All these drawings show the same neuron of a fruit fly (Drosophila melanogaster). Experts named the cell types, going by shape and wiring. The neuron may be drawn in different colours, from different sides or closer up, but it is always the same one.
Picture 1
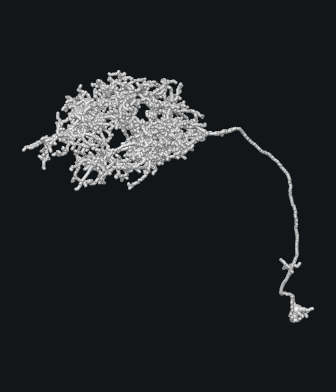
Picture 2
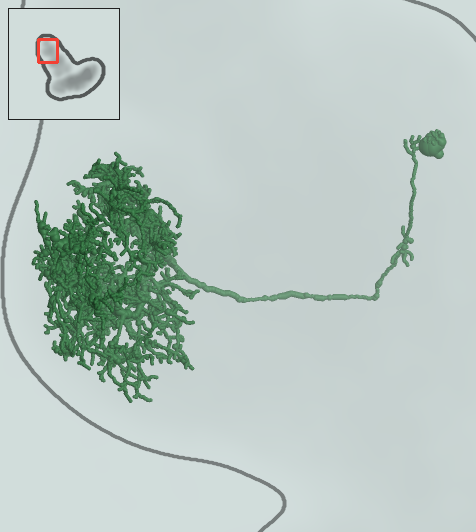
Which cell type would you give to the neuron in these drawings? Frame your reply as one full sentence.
The type assigned to this neuron is IN19B012.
